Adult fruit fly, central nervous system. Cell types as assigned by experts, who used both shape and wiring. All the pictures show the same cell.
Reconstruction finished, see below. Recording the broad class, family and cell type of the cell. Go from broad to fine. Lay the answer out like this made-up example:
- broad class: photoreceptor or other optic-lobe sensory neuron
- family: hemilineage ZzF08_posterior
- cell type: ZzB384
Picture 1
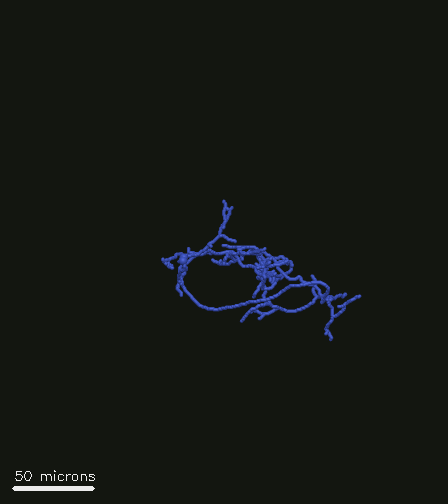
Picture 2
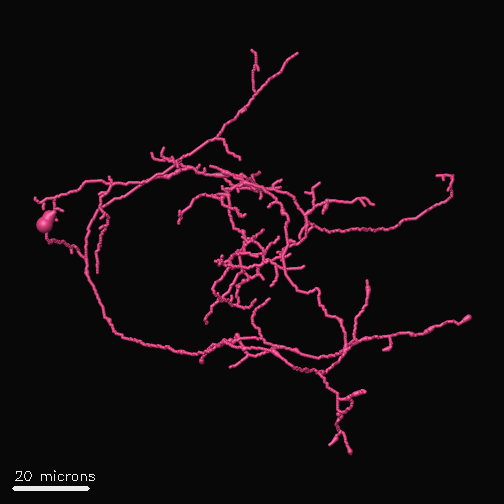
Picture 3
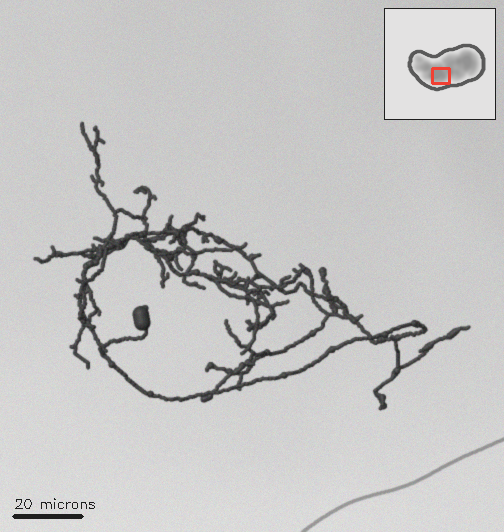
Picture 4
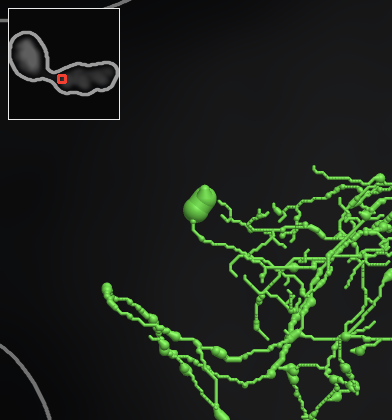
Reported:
- broad class: nerve-cord intrinsic neuron
- family: hemilineage 01A
- cell type: IN01A069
